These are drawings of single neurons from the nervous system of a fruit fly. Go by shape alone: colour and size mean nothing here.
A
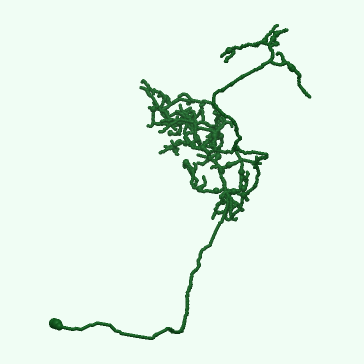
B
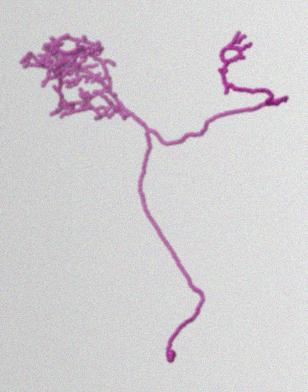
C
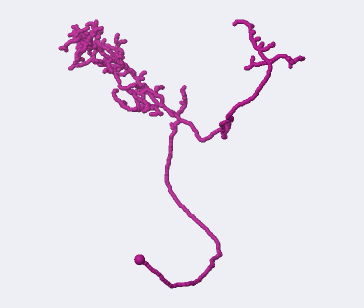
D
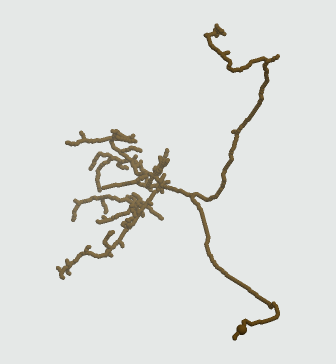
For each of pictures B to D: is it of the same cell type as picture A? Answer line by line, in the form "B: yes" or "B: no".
B: yes
C: yes
D: no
